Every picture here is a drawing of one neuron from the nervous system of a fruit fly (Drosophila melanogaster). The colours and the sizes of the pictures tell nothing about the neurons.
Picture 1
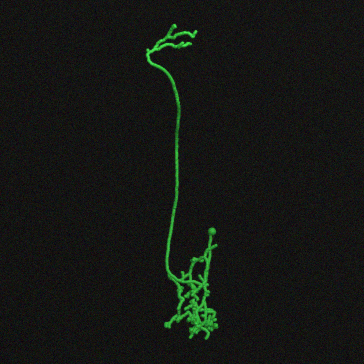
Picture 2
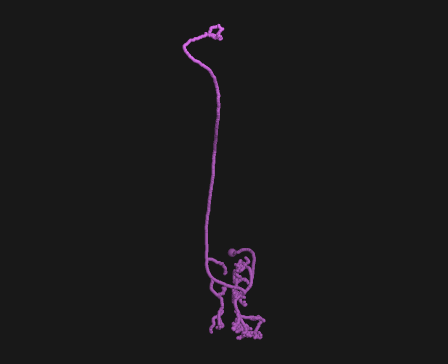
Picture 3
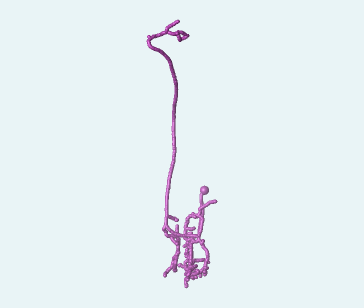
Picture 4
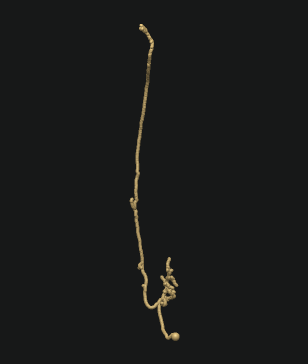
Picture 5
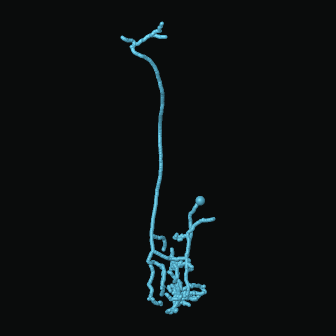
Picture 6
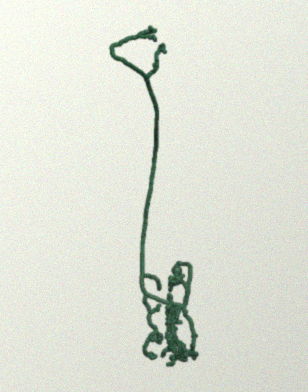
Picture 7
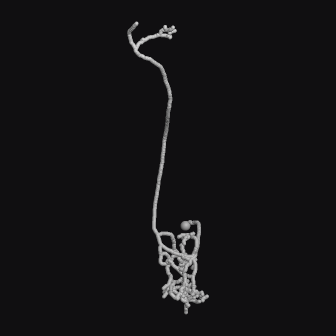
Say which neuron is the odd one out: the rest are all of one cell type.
Picture 4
